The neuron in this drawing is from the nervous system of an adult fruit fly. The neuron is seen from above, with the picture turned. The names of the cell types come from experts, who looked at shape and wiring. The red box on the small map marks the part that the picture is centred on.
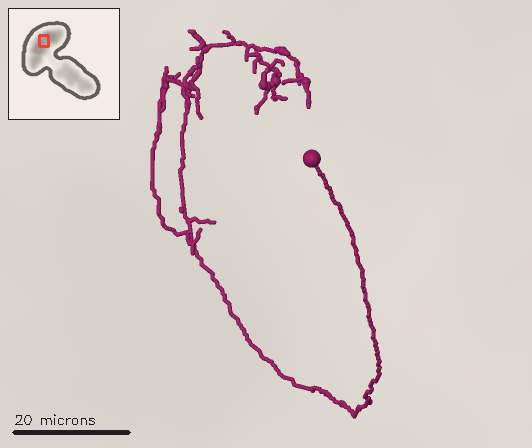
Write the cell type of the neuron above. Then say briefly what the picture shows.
It is of cell type vDeltaL. It is a central-brain intrinsic neuron. It is in the brain and does not reach the nerve cord. By the scale bar it is about 70 microns tall in this view.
